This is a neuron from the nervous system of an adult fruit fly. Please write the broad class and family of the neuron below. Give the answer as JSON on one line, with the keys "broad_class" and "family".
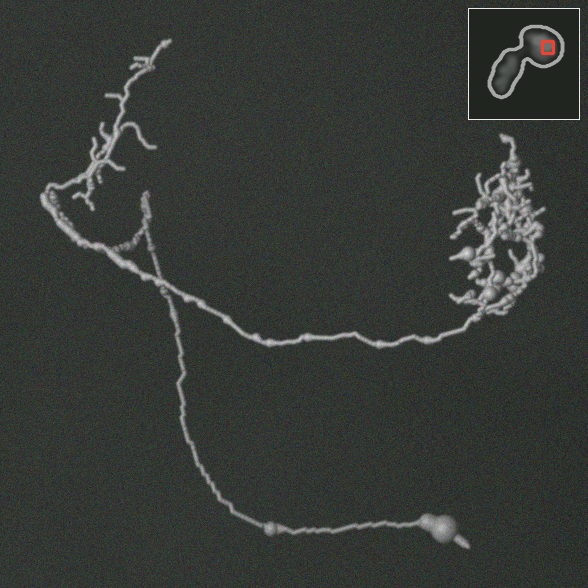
{"broad_class": "central-brain intrinsic neuron", "family": "class CX"}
